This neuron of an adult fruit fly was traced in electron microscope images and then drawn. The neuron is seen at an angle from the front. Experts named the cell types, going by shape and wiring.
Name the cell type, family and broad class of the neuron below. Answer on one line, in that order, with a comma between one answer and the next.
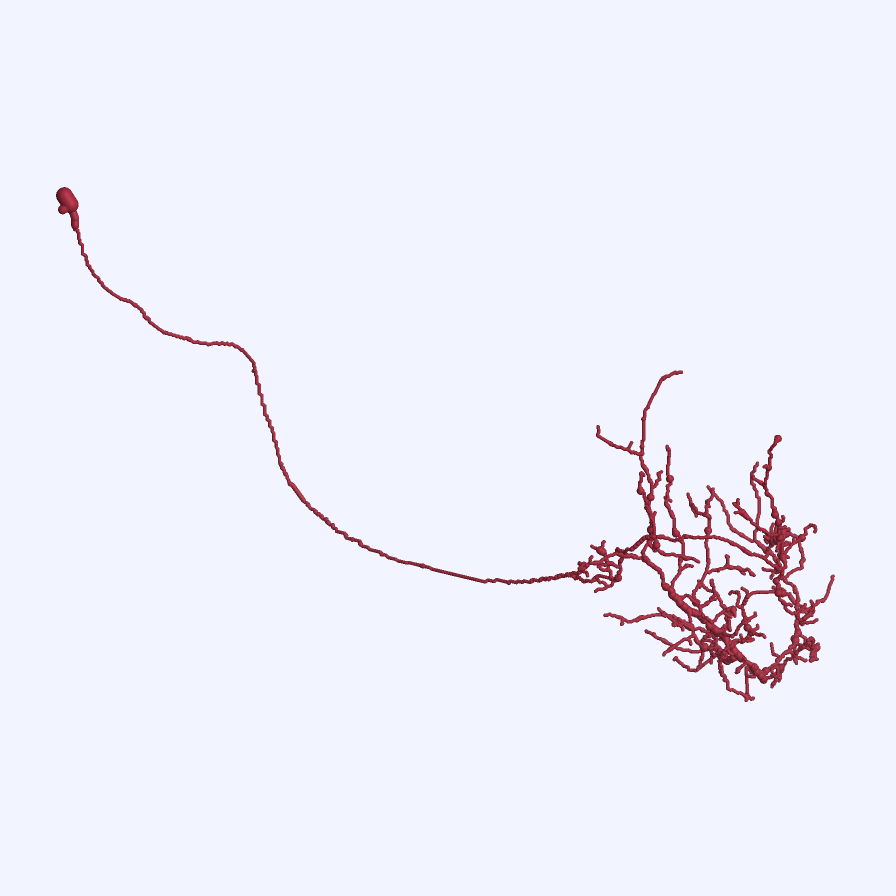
IN01A067, hemilineage 01A, nerve-cord intrinsic neuron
